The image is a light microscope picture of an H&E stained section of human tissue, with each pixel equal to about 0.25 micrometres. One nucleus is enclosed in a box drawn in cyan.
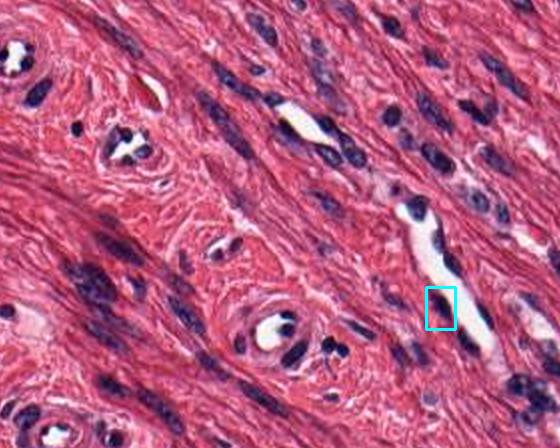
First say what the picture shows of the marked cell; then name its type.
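The nucleus is elongated and narrow, its long axis running parallel to the long axis of the adjacent lumen. The nucleus is dark and evenly stained, with no visible internal detail at this scale. It lies directly on the edge of a narrow, slit-like, empty lumen of a small vessel that runs diagonally through the field. No distinct cytoplasm can be separated from the surrounding pink fibres; the cell appears as little more than its nucleus. Other similarly flattened dark nuclei line the same lumen wall in a row with it. The marked cell is an endothelial cell.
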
